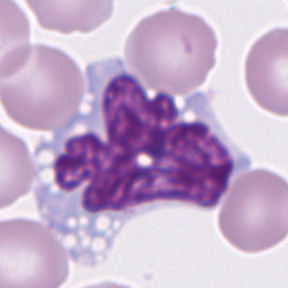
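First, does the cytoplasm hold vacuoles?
Yes: many small, round and clear, mostly towards the lower left.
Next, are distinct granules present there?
No.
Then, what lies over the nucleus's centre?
One small round clear spot.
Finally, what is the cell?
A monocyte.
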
